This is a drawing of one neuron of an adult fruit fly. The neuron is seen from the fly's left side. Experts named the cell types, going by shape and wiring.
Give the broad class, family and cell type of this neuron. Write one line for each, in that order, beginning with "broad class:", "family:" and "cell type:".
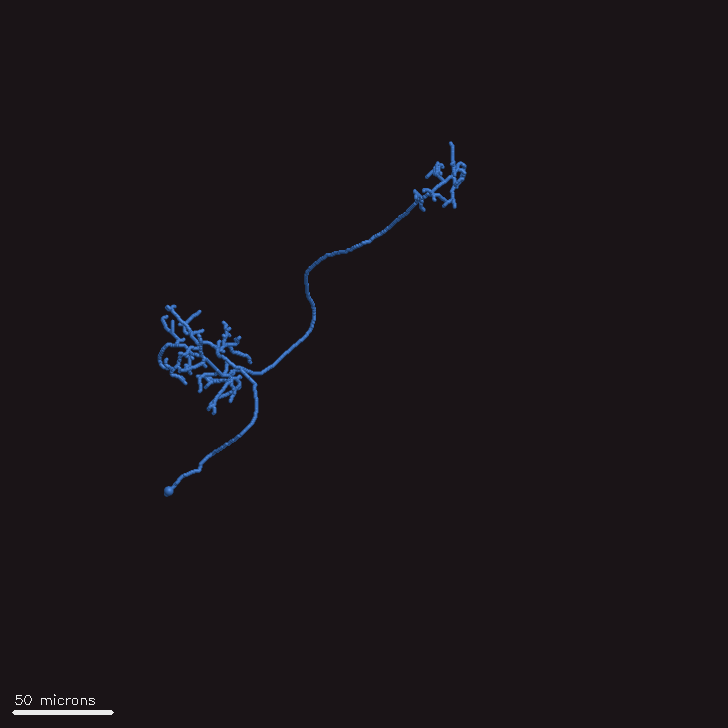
broad class: central-brain intrinsic neuron
family: hemilineage ALv1
cell type: M_vPNml73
